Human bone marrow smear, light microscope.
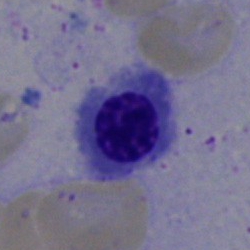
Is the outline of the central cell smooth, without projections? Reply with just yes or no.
No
